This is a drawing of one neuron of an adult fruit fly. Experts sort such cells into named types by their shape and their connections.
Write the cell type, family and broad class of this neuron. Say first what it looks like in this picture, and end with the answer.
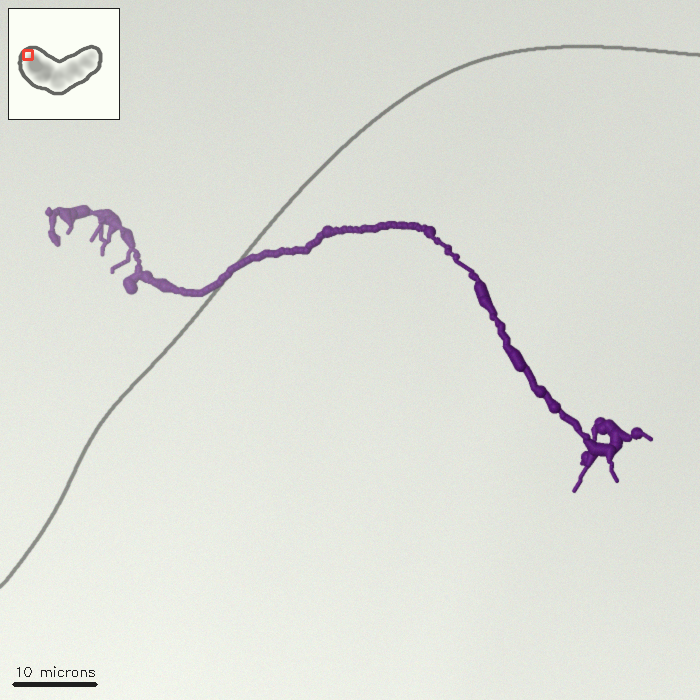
No cell body is drawn. From left to right in the picture it spans about 75 microns. The cell type is L3. Its family is L. Its broad class is optic-lobe intrinsic neuron.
